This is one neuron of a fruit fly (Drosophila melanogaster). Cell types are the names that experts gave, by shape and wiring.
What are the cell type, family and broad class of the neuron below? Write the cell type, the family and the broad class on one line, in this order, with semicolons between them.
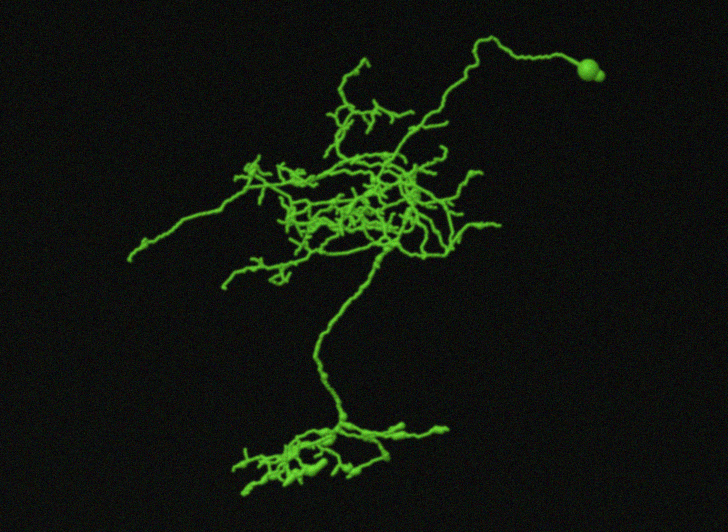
IN19A088_c; hemilineage 19A; nerve-cord intrinsic neuron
